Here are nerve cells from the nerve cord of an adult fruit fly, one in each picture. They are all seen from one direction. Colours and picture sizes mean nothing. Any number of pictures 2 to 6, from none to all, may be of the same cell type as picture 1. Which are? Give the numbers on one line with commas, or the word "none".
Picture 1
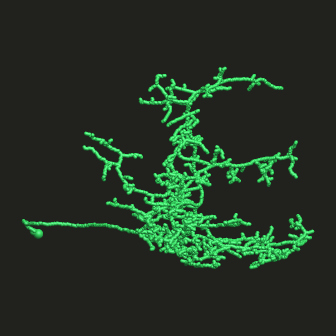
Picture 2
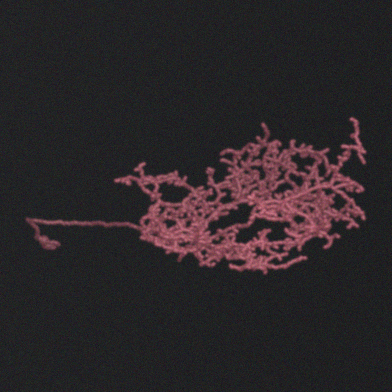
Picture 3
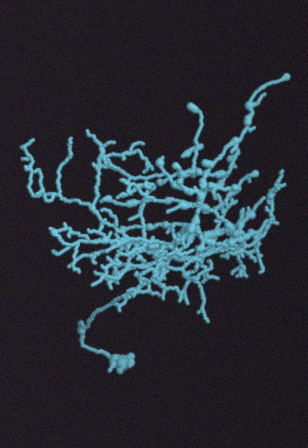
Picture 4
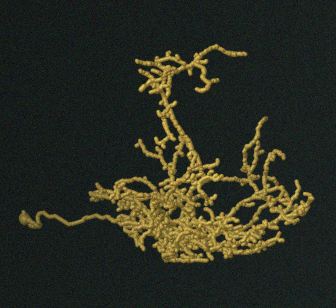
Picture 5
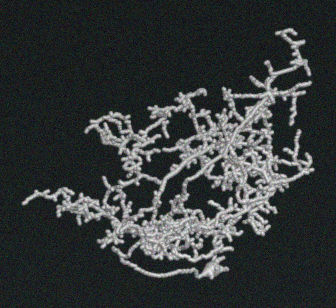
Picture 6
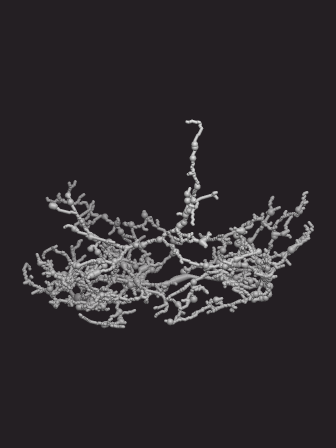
4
